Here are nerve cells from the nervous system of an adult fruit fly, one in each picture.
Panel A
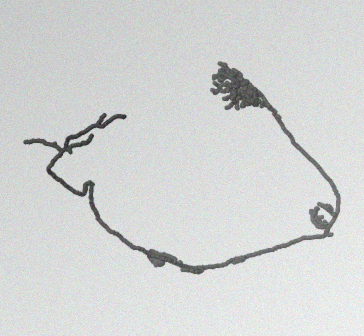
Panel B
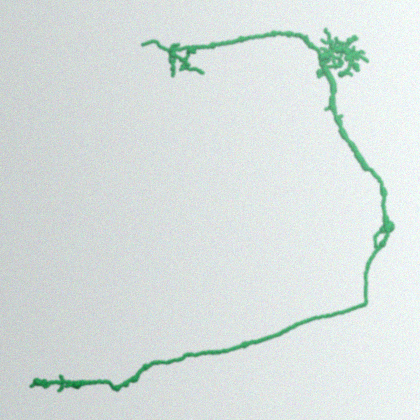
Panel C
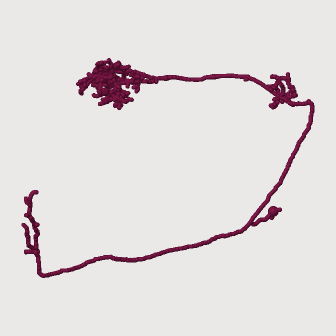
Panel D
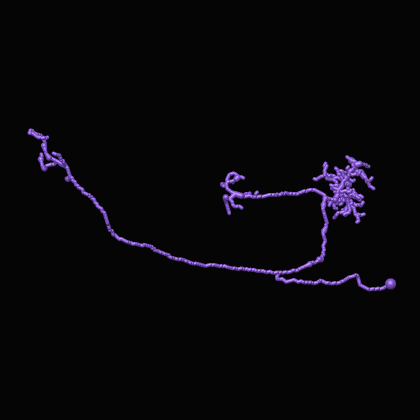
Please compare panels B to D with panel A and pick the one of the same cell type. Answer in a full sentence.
Panel C is of the same cell type.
